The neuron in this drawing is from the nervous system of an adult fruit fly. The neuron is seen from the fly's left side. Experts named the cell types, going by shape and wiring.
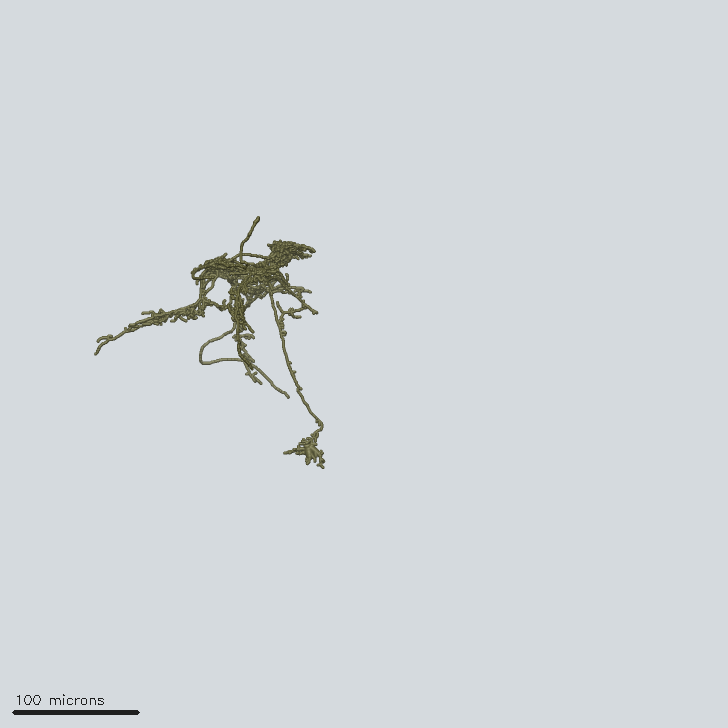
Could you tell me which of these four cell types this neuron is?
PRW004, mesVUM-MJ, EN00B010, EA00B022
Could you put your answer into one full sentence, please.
Belonging to the cell type mesVUM-MJ is this neuron.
